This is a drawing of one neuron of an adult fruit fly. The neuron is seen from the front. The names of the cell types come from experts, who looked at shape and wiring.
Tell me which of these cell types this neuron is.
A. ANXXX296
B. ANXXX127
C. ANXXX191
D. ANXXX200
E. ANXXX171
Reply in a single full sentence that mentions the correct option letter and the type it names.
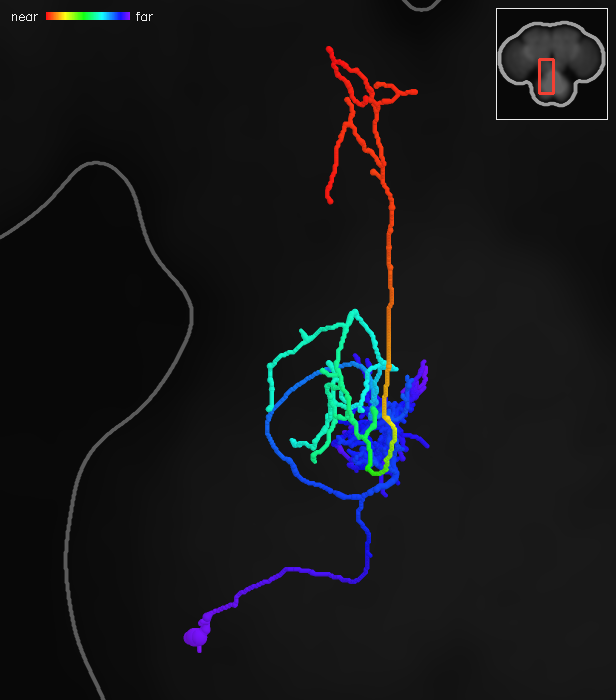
The neuron takes the cell type ANXXX171, listed as option E.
